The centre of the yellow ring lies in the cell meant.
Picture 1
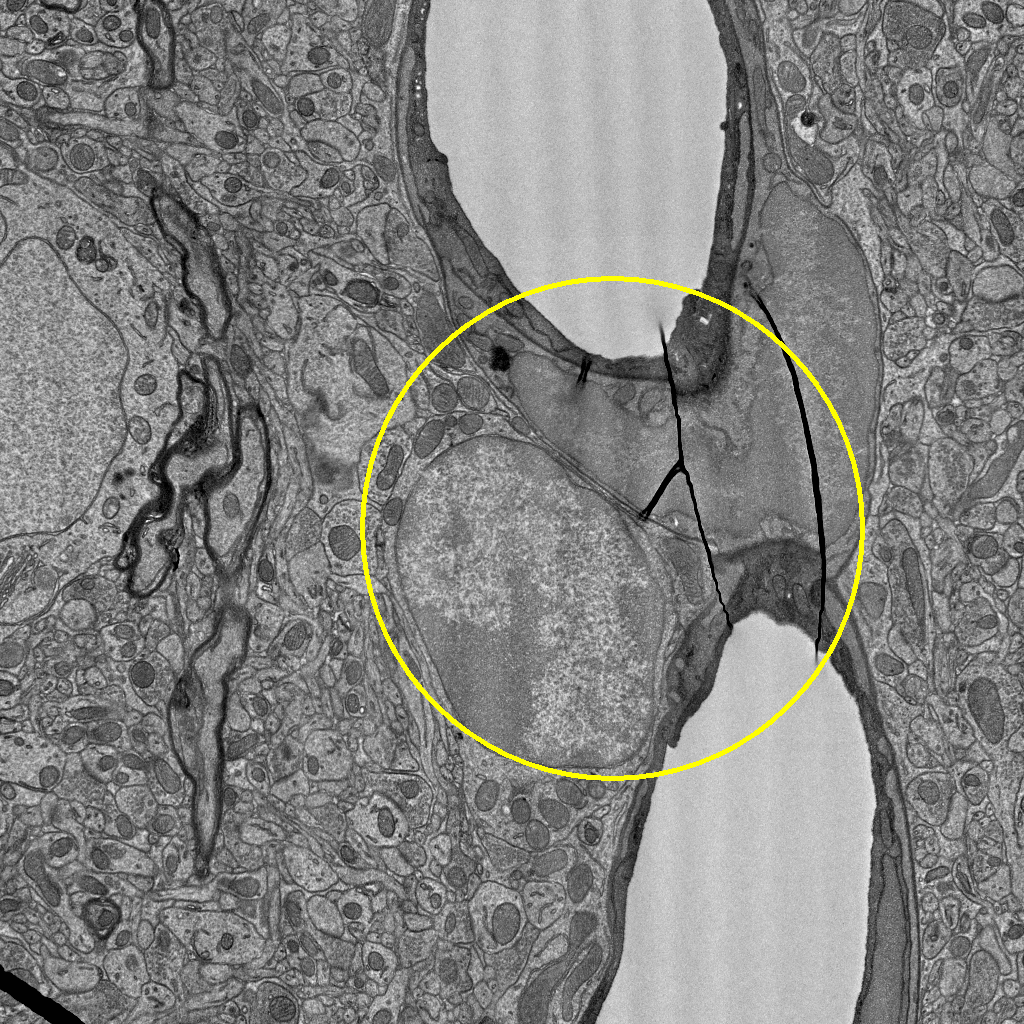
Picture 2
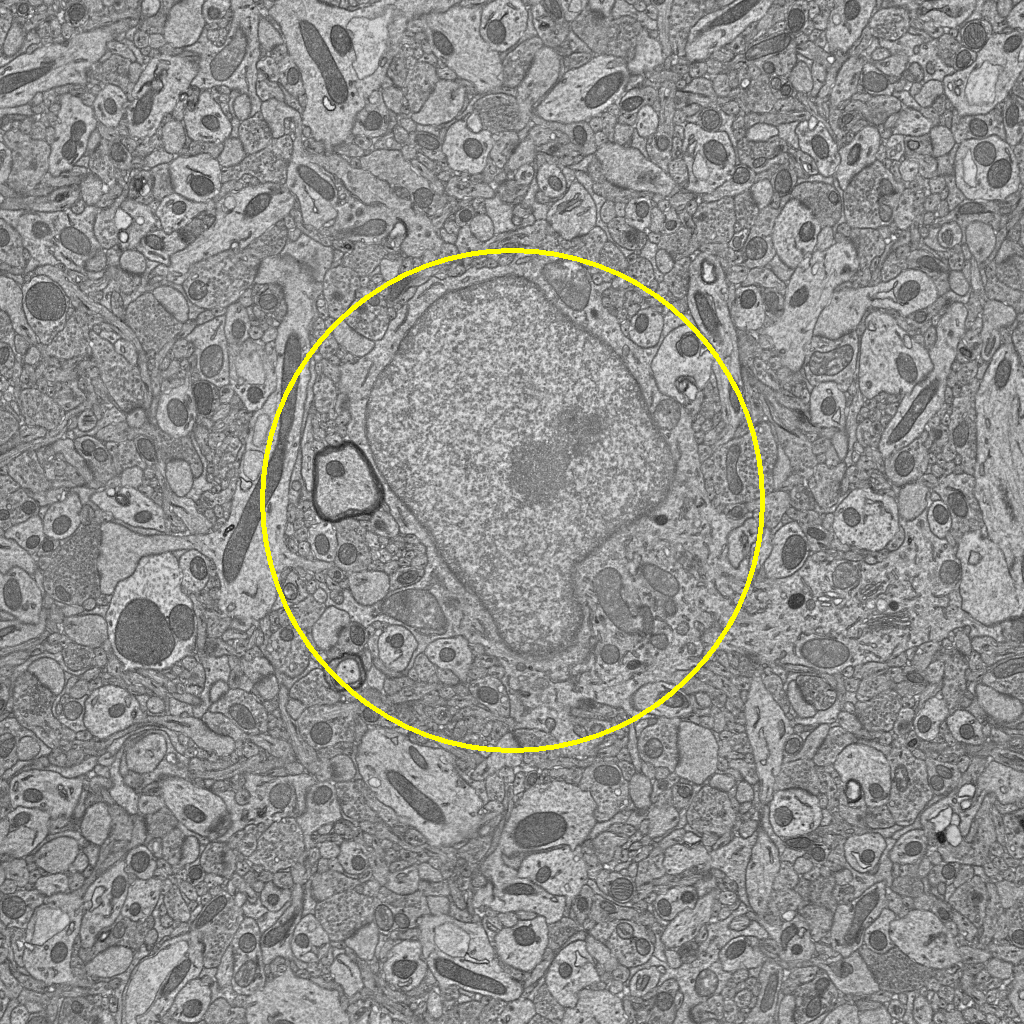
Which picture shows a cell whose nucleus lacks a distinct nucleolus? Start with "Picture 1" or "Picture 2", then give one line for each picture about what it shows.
Picture 1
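In picture 1: No distinct nucleolus stands out in the nucleus.
In picture 2: A single darker, irregular nucleolus sits near the centre of the nucleus.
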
